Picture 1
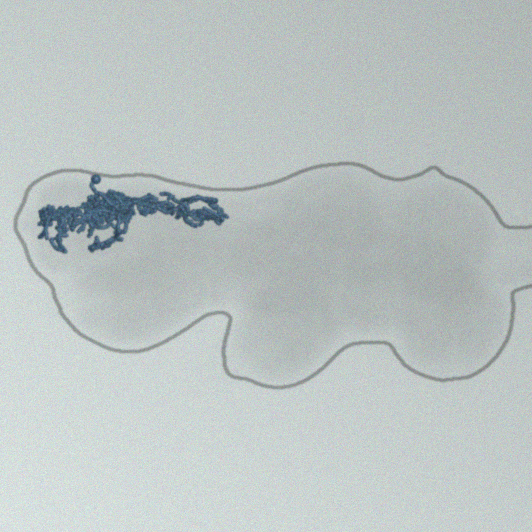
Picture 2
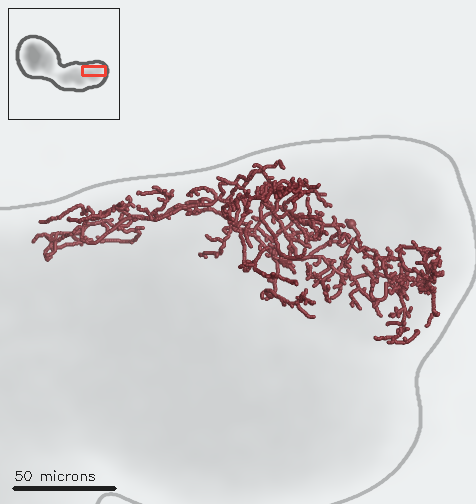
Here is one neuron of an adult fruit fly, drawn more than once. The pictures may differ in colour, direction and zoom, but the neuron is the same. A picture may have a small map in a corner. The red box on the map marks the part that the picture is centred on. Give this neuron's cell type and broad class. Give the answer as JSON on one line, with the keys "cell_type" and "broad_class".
{"cell_type": "INXXX212", "broad_class": "nerve-cord intrinsic neuron"}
